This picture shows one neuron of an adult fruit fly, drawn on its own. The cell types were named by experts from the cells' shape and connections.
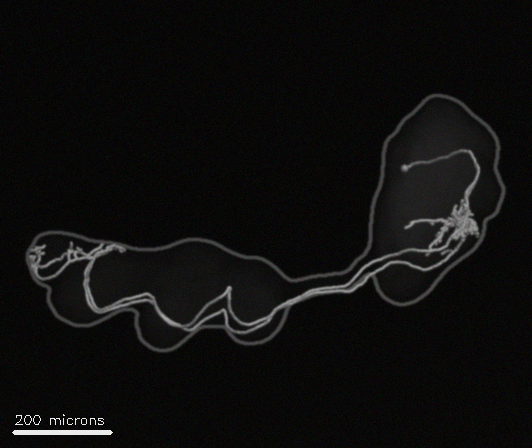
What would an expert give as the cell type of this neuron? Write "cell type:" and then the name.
cell type: DNp58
